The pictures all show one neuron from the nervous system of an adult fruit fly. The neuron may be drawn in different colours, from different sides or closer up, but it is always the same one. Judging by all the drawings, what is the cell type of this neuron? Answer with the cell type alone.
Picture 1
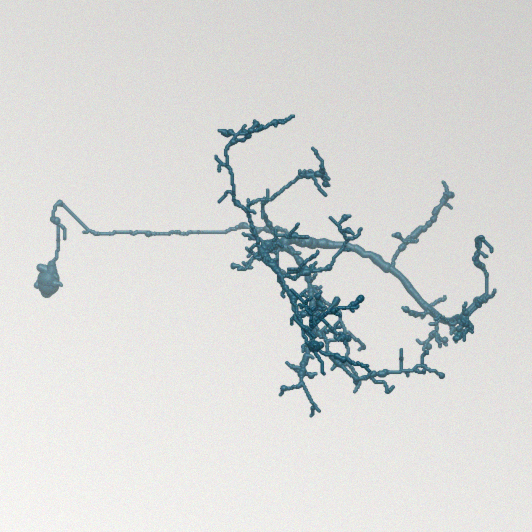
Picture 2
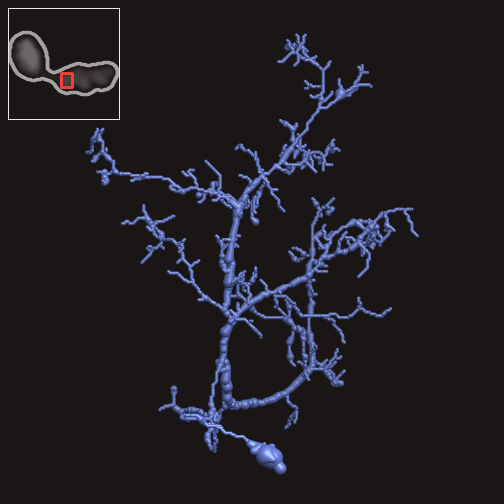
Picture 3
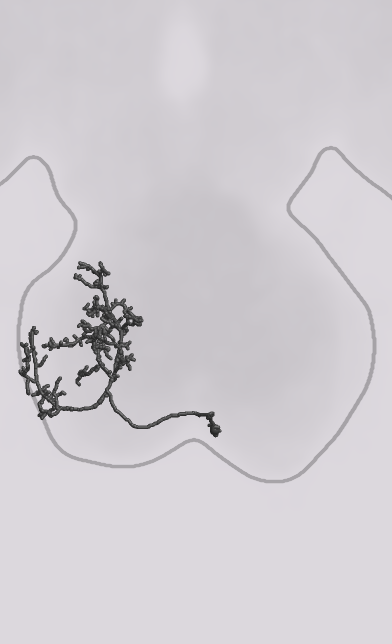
IN13B006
